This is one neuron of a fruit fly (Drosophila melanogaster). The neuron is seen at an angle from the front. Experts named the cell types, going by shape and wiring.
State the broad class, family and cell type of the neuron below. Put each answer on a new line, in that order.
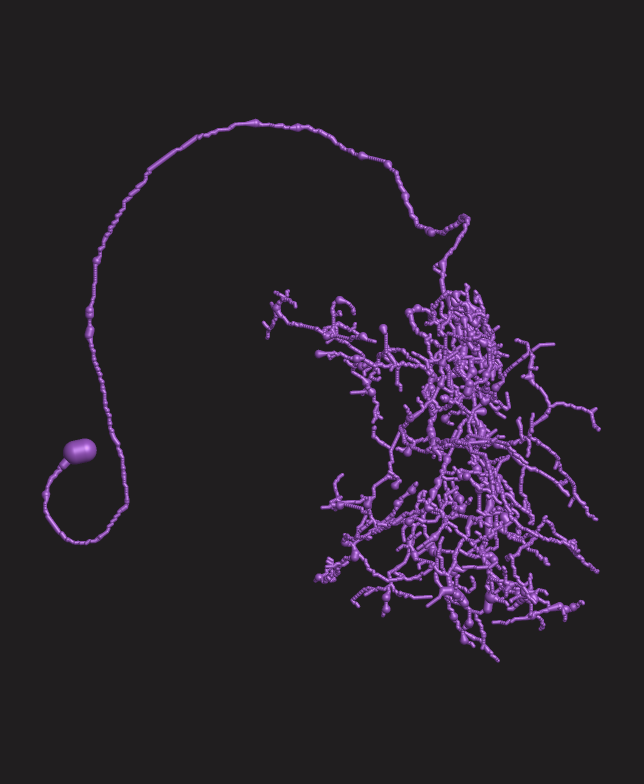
central-brain intrinsic neuron
hemilineage SLPav2
SMP011_b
